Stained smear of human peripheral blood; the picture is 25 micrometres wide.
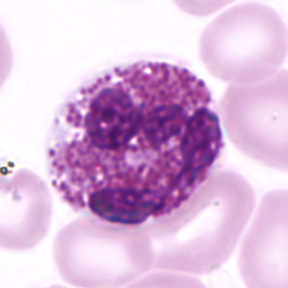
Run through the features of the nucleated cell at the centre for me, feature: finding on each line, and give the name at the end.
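Size: about 16 by 13 micrometres
Nucleus: one lobe set apart from the others along the bottom edge of the cell
Chromatin: dark purple, coarsely clumped
Granules: coarse, round and reddish-purple, crowding the cytoplasm throughout
Identity: eosinophil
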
